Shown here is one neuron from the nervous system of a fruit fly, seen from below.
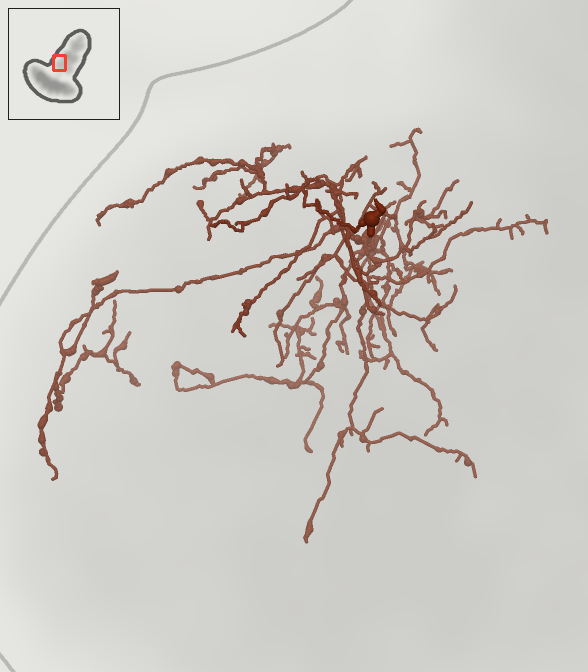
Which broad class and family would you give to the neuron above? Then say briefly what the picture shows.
It is a nerve-cord intrinsic neuron. The family is hemilineage 04B. The picture shows dozens of branch ends. In this view it is about as wide as it is tall.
